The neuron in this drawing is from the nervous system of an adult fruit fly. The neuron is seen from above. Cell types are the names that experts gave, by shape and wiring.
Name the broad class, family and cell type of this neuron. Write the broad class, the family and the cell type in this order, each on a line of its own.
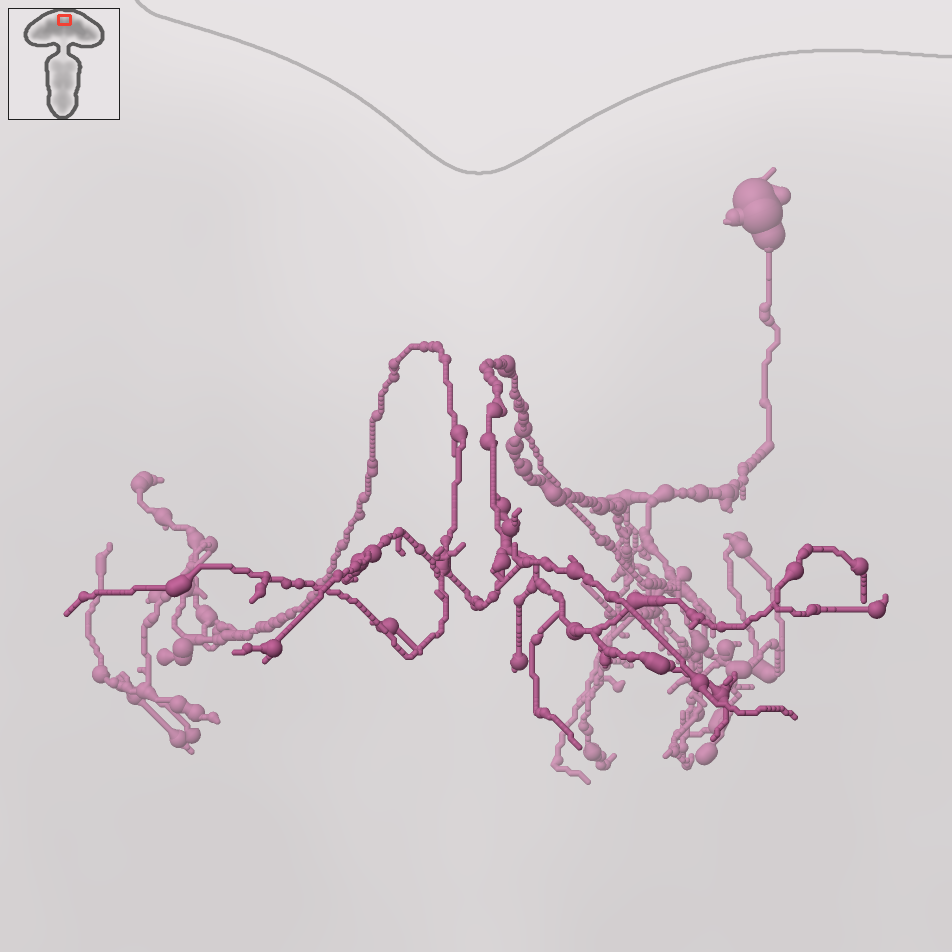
central-brain intrinsic neuron
hemilineage FLAa3
SMP740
